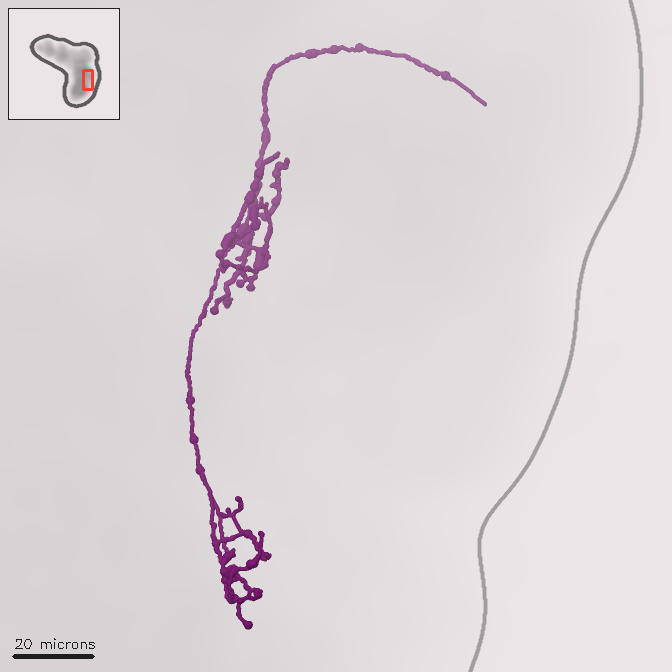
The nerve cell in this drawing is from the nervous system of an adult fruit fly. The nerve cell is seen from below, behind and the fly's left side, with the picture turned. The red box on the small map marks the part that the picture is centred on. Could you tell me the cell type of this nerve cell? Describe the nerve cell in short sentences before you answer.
No cell body is drawn. From top to bottom in the picture it spans about 150 microns. It is a sensory neuron entering the brain. Its cell type is ORN_DP1m.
